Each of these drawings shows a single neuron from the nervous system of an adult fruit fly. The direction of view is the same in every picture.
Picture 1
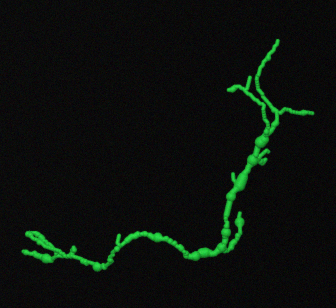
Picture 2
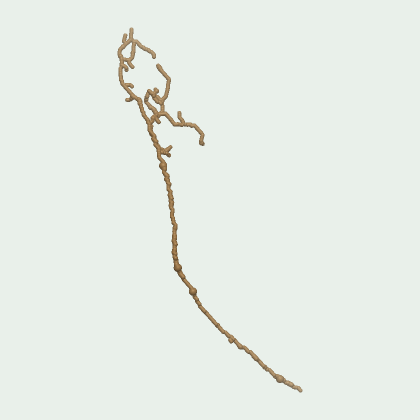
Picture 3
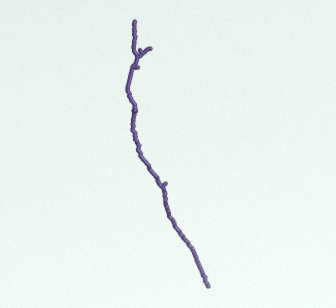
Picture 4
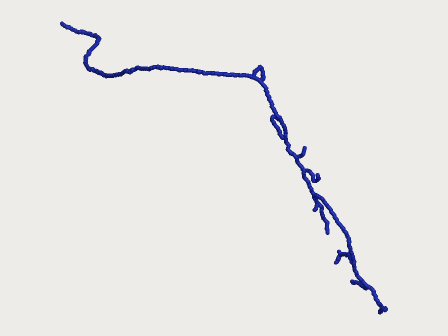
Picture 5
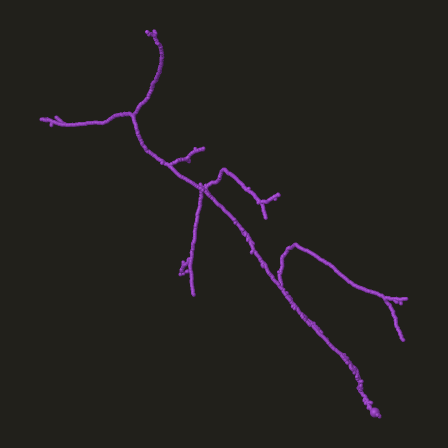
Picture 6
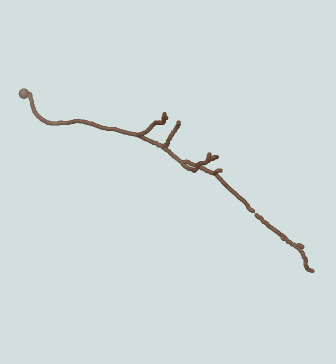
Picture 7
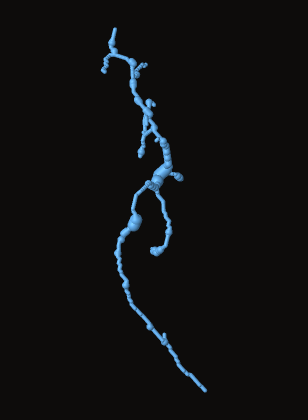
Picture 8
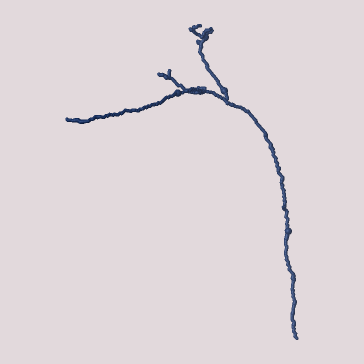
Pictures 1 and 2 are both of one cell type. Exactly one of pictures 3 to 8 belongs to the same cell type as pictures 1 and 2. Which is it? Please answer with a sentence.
Picture 3 shows a neuron of the same cell type.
